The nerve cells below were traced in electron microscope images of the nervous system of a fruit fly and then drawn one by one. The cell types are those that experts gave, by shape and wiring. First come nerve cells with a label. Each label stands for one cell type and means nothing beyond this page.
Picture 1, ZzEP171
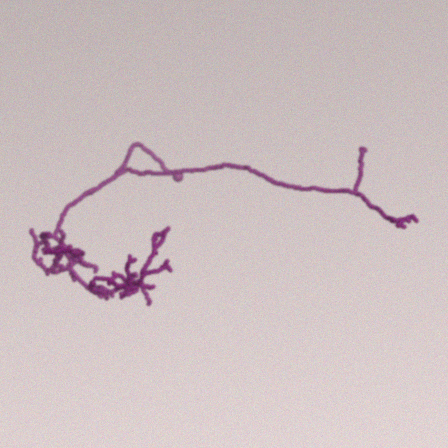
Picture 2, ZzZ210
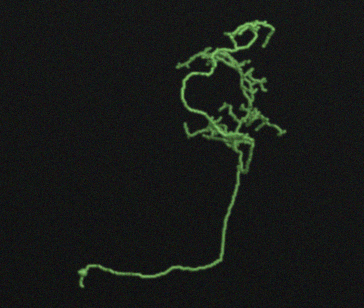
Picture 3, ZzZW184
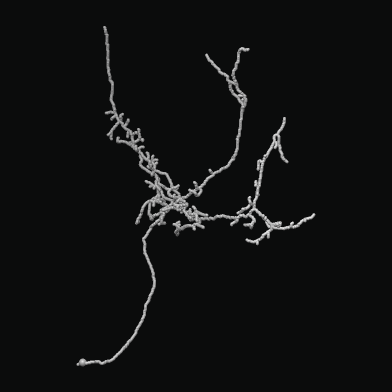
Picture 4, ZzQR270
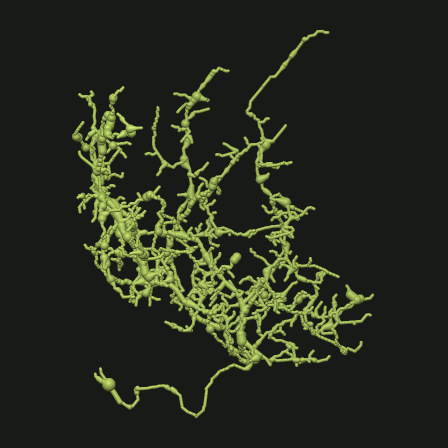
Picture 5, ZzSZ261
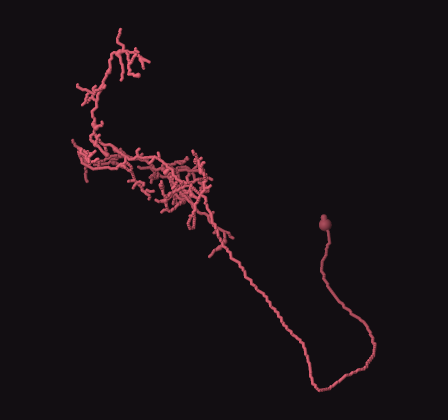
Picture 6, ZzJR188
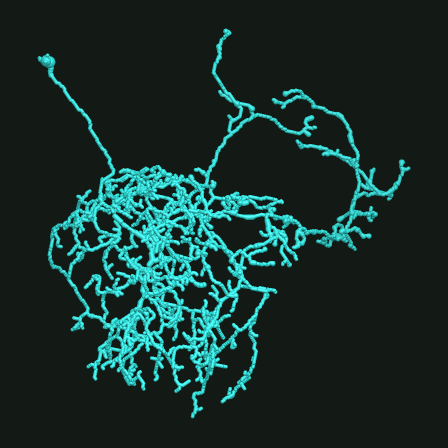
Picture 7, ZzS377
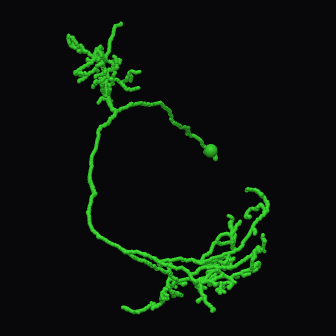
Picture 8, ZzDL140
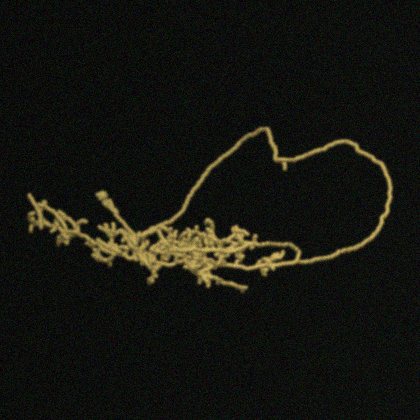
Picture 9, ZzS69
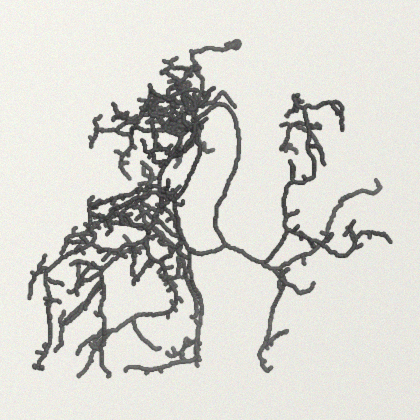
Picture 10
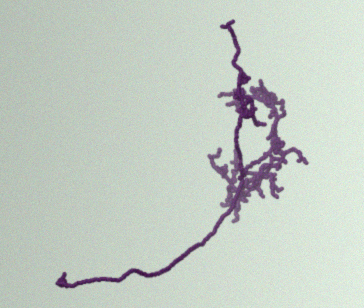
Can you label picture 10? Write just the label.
ZzZ210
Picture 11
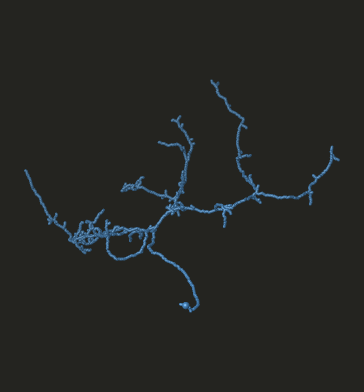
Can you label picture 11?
ZzZW184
